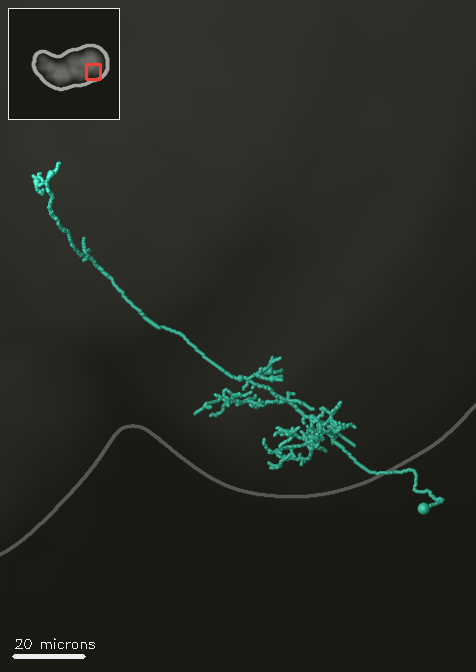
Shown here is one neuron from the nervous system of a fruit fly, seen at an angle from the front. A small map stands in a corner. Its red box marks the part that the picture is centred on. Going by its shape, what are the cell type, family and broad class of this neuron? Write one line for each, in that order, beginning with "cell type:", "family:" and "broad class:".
cell type: TmY10
family: TmY
broad class: optic-lobe intrinsic neuron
